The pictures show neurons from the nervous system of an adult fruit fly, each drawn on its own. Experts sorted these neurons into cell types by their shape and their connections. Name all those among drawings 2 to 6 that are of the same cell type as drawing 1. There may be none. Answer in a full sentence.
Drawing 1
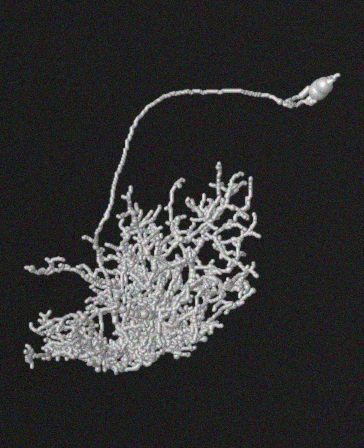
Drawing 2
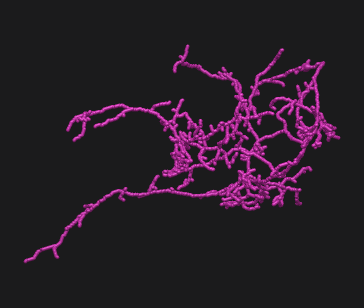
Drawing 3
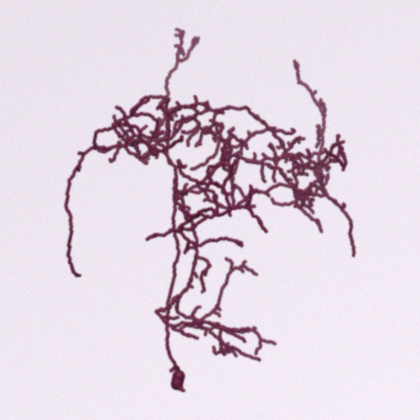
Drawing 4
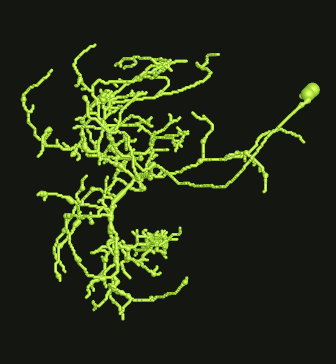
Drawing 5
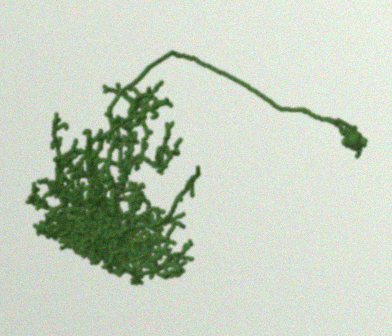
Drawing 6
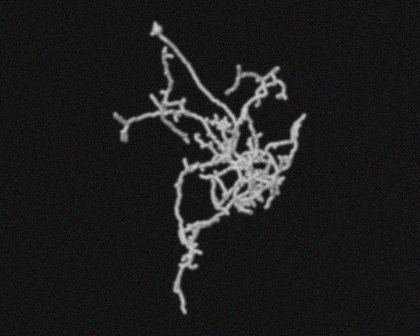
Drawing 5 is of the same cell type.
